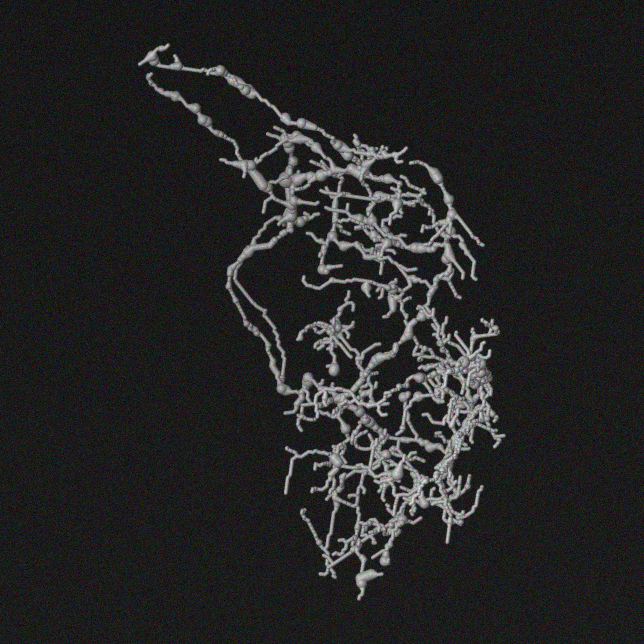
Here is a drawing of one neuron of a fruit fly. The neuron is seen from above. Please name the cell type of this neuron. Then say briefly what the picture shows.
It is of cell type AVLP409. Its broad class is central-brain intrinsic neuron. More than a hundred branch ends can be seen. As drawn here it is taller than it is wide.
